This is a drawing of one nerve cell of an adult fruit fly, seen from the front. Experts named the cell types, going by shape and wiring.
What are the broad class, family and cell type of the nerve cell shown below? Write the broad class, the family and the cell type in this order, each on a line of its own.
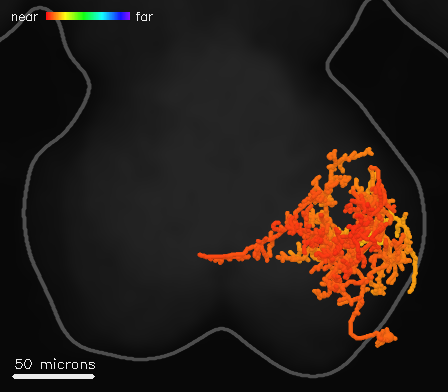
nerve-cord intrinsic neuron
hemilineage 13A
IN13A014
